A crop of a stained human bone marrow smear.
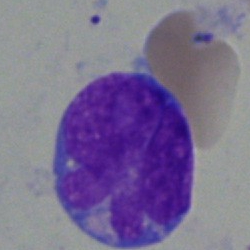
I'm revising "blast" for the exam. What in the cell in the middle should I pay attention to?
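The nucleus fills most of the cell and the cytoplasm forms only a thin rim, both fitting a blast.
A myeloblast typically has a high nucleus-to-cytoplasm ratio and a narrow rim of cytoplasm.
What does not fit is that clefts split the nucleus into several lobes.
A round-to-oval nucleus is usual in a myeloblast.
The cytoplasm here is deep blue.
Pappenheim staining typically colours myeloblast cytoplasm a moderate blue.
A pale, lighter area lies in the lower part of the cell between the nuclear lobes.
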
